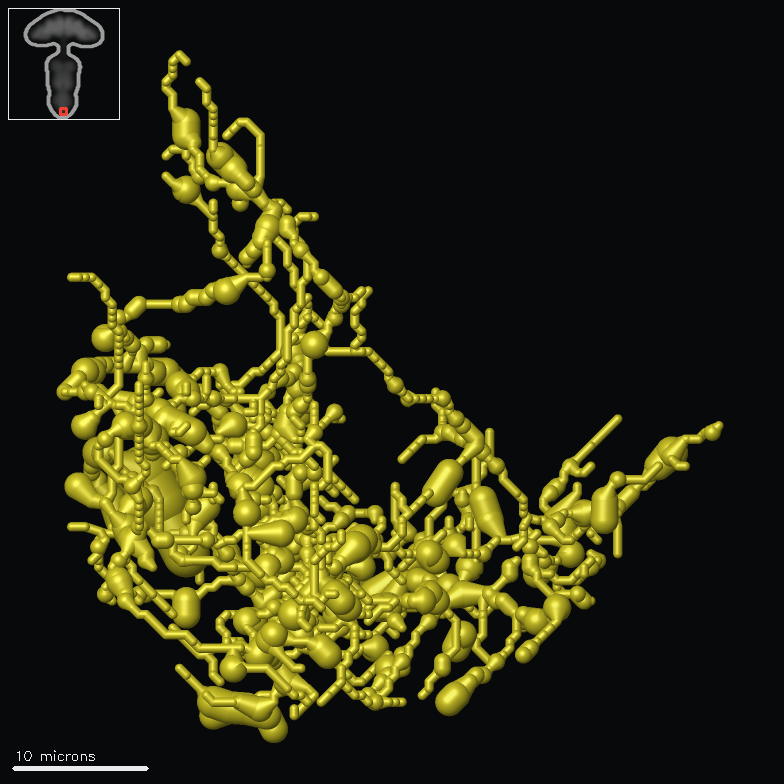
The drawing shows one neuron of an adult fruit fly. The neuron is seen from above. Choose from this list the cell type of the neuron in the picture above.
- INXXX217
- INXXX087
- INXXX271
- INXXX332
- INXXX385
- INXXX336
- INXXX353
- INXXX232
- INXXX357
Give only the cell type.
INXXX336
